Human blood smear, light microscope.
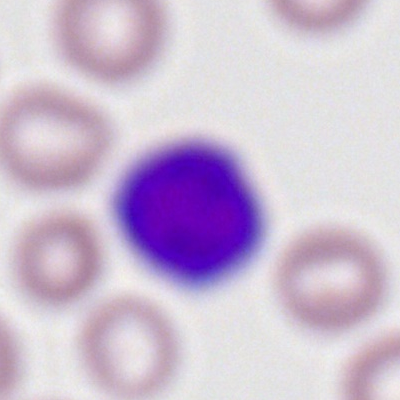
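Lymphocyte (centre), stained human blood smear under the light microscope. Outline roughly round, a few sides slightly flattened. Chromatin dense, deep purple. No nucleoli visible. Cytoplasm very scant, at most a thin bluish rim at the edge.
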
